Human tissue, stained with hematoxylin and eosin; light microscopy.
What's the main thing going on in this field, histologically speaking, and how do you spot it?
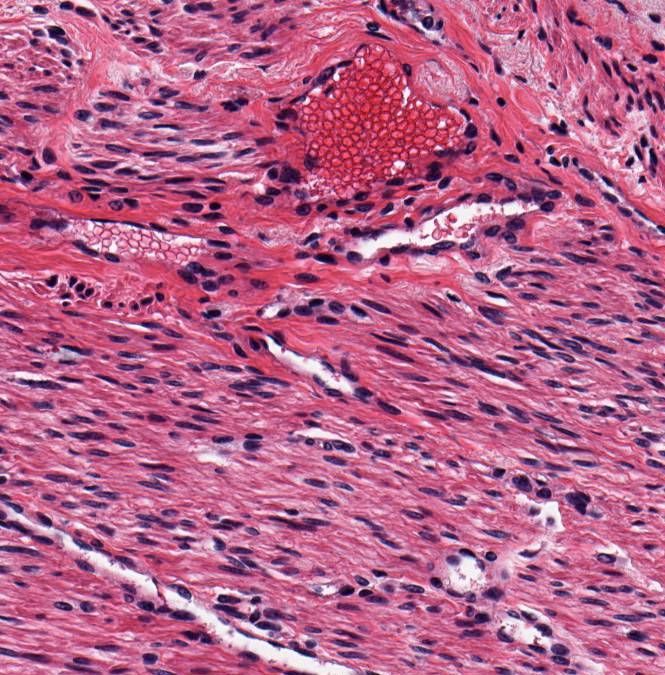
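The field mainly shows smooth muscle. Check one, the nuclei: dark, elongated, spindle-shaped and lined up with the bundles.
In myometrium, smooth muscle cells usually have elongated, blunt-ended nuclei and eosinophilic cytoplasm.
Check two, the stain: the cells and the fibres between them are deep pink. Check three: no epithelium anywhere, which separates it from endometrium.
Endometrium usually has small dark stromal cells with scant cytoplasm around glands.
Last, empty slit-like spaces parallel the bundles, longest at lower left.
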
